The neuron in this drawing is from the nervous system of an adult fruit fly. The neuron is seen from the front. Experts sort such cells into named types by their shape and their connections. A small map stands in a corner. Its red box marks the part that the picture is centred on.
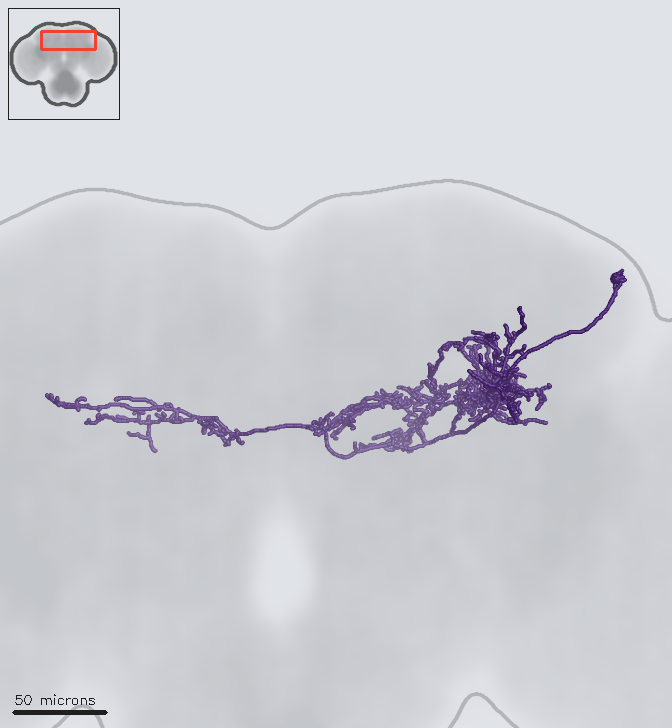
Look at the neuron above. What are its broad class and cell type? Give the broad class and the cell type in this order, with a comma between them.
central-brain intrinsic neuron, PLP005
